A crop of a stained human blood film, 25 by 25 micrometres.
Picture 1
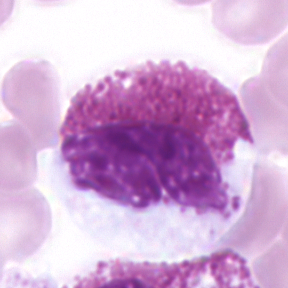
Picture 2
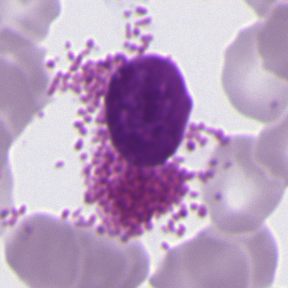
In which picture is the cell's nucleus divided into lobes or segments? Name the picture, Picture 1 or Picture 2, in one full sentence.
In Picture 1, the nucleus of the cell is divided into lobes.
